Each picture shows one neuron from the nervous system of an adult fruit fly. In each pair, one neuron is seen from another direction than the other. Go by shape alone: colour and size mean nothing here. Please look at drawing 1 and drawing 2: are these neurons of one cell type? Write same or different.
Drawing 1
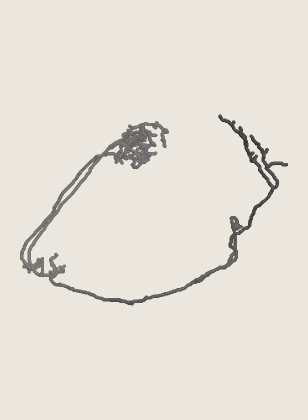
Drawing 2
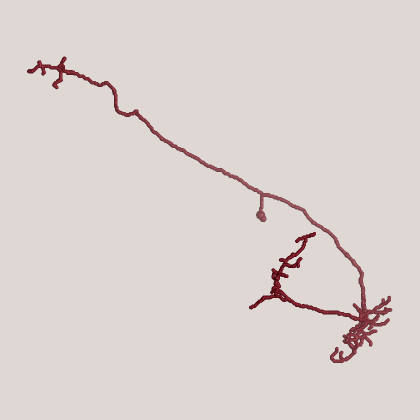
different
